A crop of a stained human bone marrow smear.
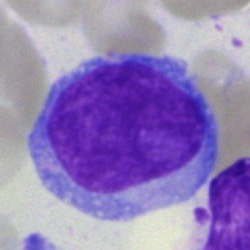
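Blast. Nucleus: off-centre towards the top, leaving a wider band of cytoplasm below it. Chromatin: finely granular, evenly spread, deep purple. Cytoplasm: a complete rim around the nucleus, blue, deeper at the outer edge and paler next to the nucleus.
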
